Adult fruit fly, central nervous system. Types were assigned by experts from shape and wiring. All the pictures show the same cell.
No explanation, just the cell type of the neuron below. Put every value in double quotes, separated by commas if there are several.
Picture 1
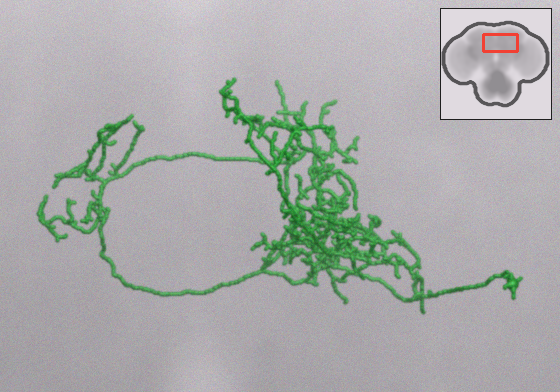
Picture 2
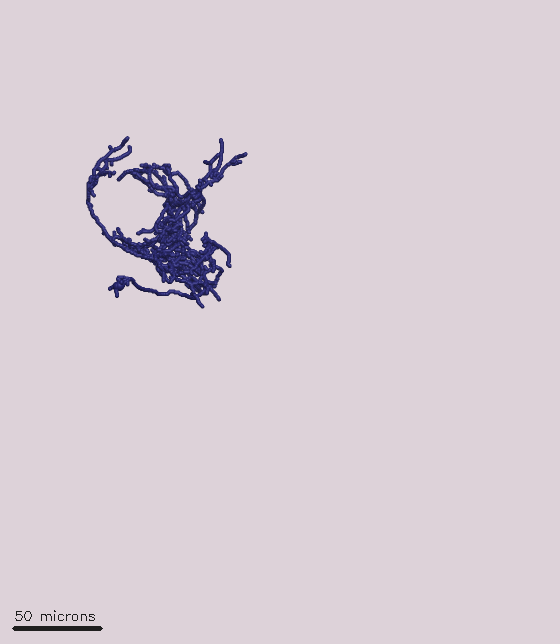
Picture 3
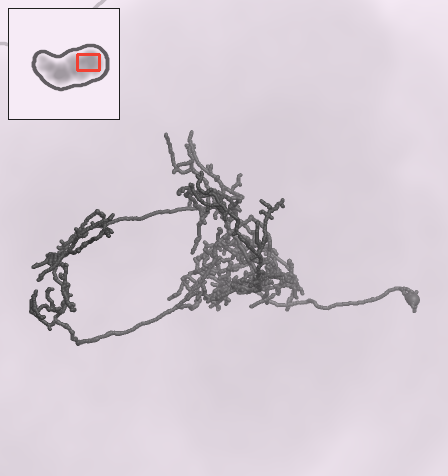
"CRE071"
